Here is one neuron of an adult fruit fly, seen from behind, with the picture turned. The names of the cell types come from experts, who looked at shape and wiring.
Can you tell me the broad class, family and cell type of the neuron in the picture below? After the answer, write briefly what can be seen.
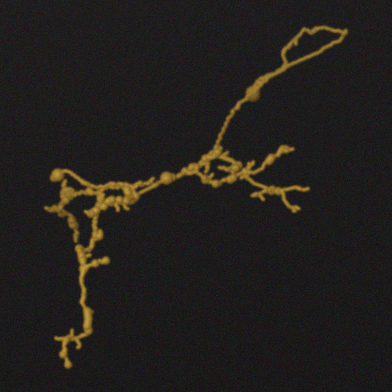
This is a nerve-cord intrinsic neuron. The family is hemilineage 14A. Its cell type is IN14A038. In this view it is about as wide as it is tall.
